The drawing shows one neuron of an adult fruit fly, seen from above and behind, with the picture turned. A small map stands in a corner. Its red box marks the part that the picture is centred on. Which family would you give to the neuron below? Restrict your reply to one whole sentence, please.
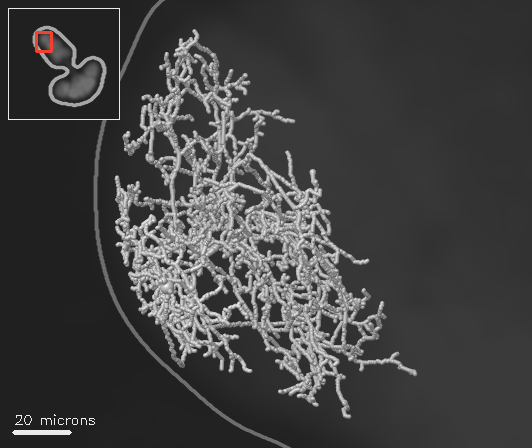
The family to which the neuron belongs is hemilineage 09A.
